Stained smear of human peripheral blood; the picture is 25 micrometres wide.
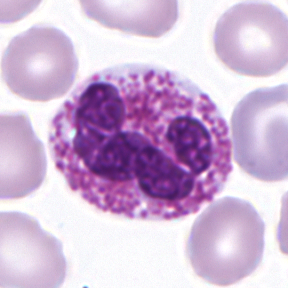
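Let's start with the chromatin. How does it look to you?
It is dark purple and condensed.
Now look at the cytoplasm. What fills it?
Many coarse reddish-pink granules, round and fairly even in size, with pale cytoplasm between them rather than blue.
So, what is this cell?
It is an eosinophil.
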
